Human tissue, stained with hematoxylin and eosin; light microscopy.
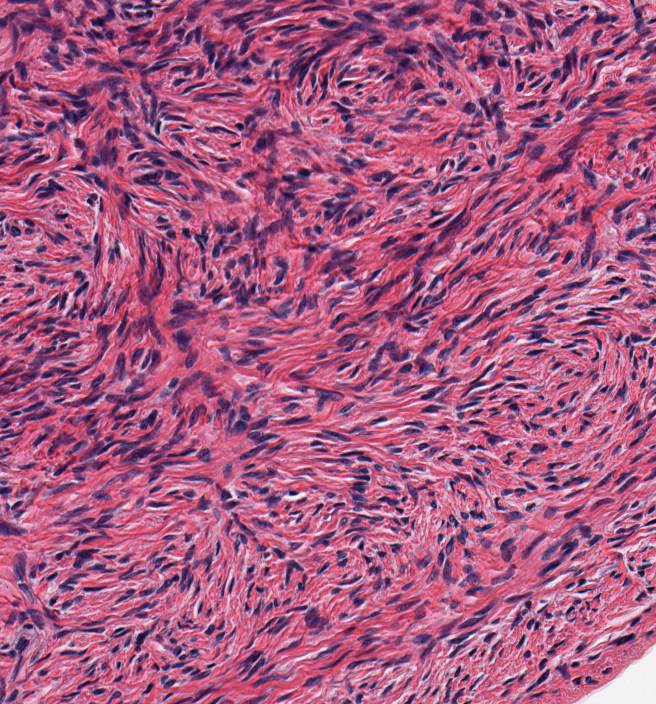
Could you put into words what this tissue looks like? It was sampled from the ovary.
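Let me see: spindle cells fill the whole field in short interlacing fascicles that swirl into whorls. Their nuclei are elongated, tapered and dark-staining. Pink collagen fibres run between them throughout. At the bottom right, the tissue ends at a curved edge, with empty background beyond.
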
